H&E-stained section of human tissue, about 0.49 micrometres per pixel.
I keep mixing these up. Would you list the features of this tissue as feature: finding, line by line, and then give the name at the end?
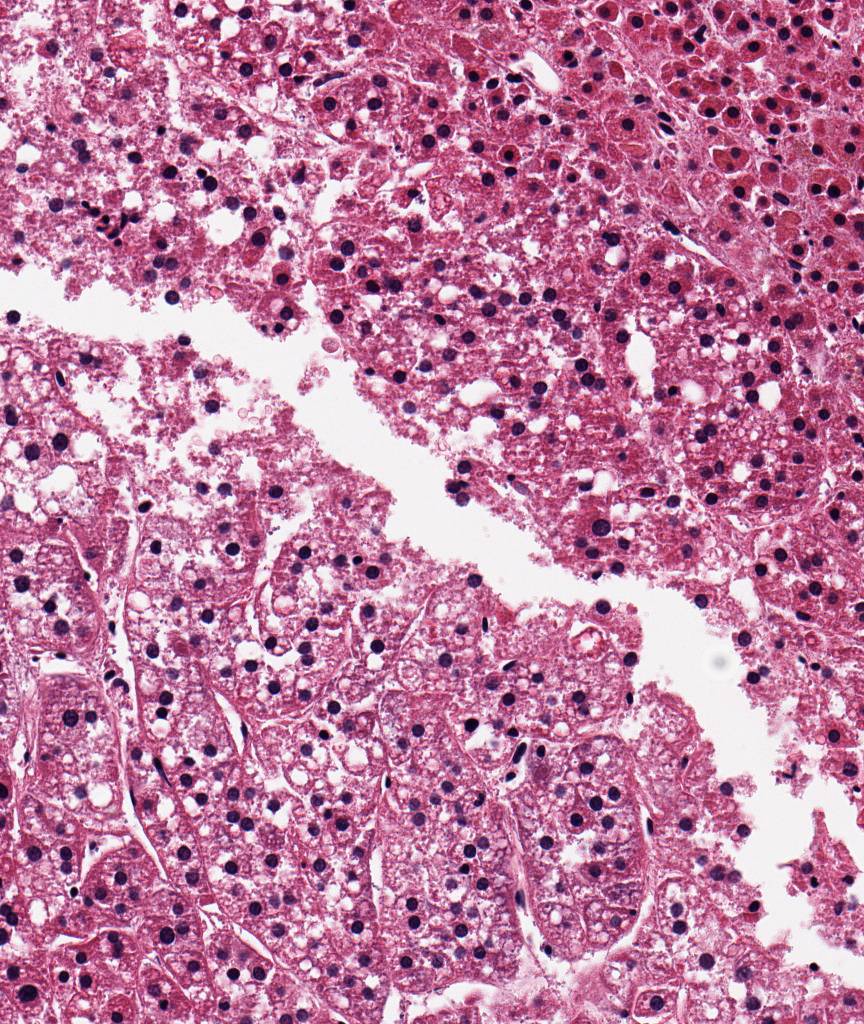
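Pattern, lower left half: nests and short cords, outlined by thin delicate septa
Cytoplasm, lower left half: pale pink, filled with many small clear vacuoles
Nuclei: small, round, darkly stained; mostly one per cell, central
Upper right, by contrast: denser, deeper red cytoplasm, fewer vacuoles than lower left
Name: adrenal gland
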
